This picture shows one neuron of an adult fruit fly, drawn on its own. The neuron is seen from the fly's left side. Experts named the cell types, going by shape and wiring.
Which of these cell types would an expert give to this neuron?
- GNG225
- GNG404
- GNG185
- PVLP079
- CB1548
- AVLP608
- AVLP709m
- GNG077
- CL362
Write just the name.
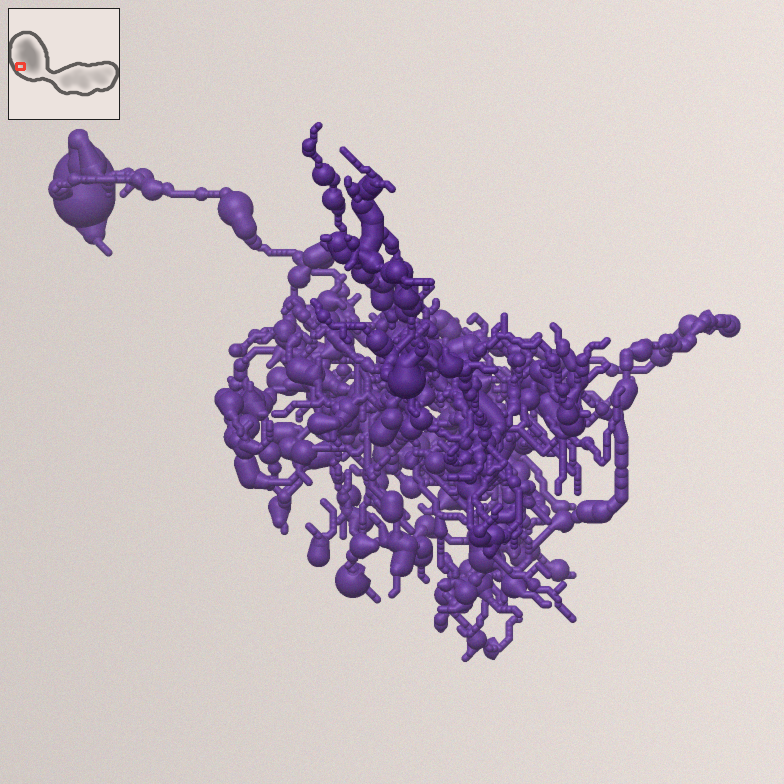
GNG077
